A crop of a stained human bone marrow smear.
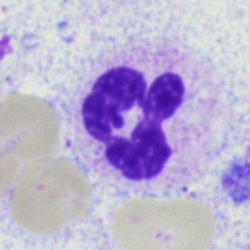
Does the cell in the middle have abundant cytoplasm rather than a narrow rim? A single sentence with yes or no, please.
Yes, the cytoplasm forms a broad area around its nucleus.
